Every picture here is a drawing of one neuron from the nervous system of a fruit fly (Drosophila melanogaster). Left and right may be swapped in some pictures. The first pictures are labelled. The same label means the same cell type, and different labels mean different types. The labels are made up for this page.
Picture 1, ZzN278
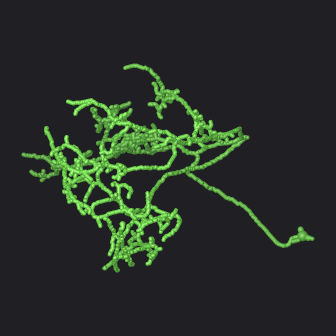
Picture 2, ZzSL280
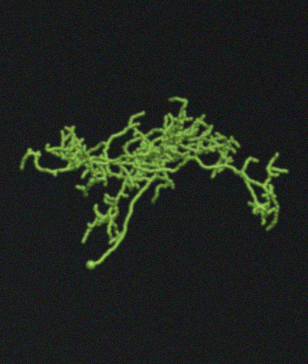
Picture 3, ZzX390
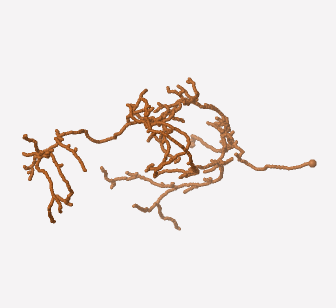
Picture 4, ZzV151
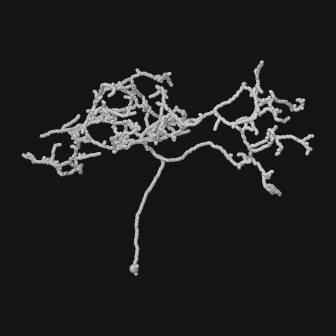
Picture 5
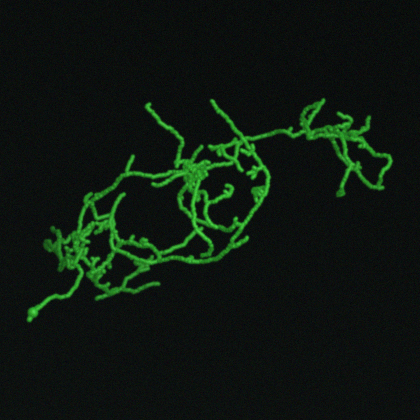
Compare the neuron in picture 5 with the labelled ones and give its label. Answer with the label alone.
ZzX390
